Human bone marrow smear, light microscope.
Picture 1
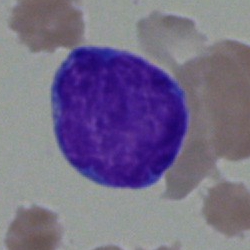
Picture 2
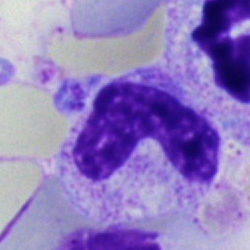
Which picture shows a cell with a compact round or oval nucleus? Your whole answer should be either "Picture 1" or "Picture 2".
Picture 1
